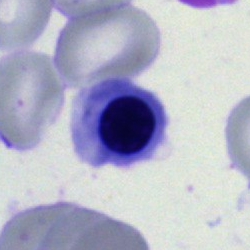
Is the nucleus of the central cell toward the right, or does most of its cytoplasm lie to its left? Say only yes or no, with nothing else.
Yes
